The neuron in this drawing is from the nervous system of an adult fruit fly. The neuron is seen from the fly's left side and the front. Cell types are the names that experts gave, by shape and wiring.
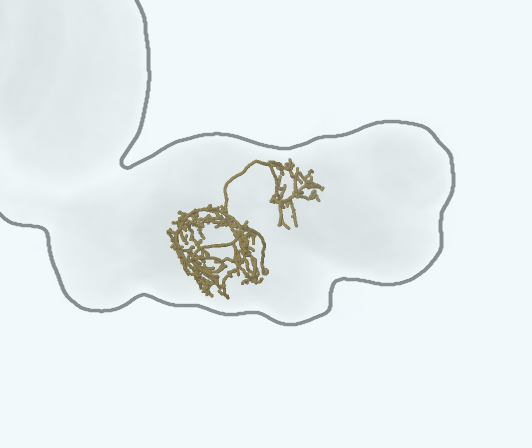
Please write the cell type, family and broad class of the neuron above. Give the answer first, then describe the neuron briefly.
It is of cell type IN12A011. The family is hemilineage 12A. It is a nerve-cord intrinsic neuron. Its cell body lies in the middle of the picture. In this view it is about as wide as it is tall.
